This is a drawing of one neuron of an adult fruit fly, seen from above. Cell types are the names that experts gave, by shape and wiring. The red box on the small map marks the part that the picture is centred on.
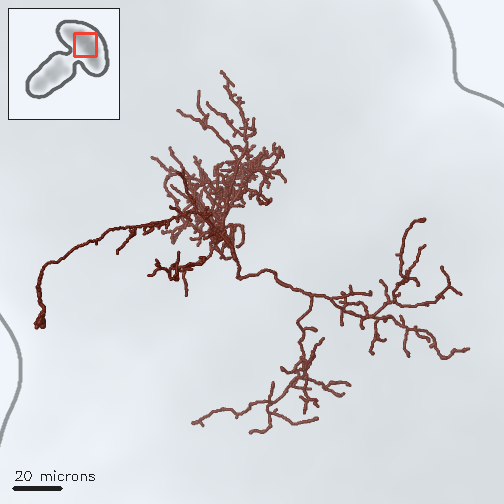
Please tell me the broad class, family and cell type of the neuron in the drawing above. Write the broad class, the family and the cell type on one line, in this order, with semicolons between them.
central-brain intrinsic neuron; hemilineage DM5_central; VES073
